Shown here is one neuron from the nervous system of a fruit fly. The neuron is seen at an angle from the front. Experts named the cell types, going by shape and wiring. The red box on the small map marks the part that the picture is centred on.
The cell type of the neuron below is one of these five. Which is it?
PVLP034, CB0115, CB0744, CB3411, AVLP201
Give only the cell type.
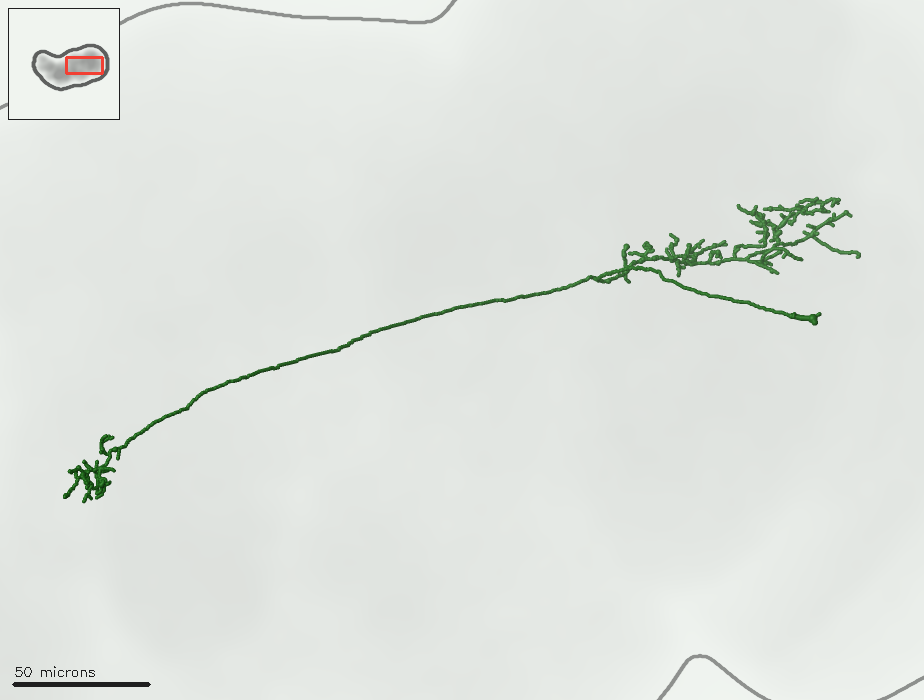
CB0744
